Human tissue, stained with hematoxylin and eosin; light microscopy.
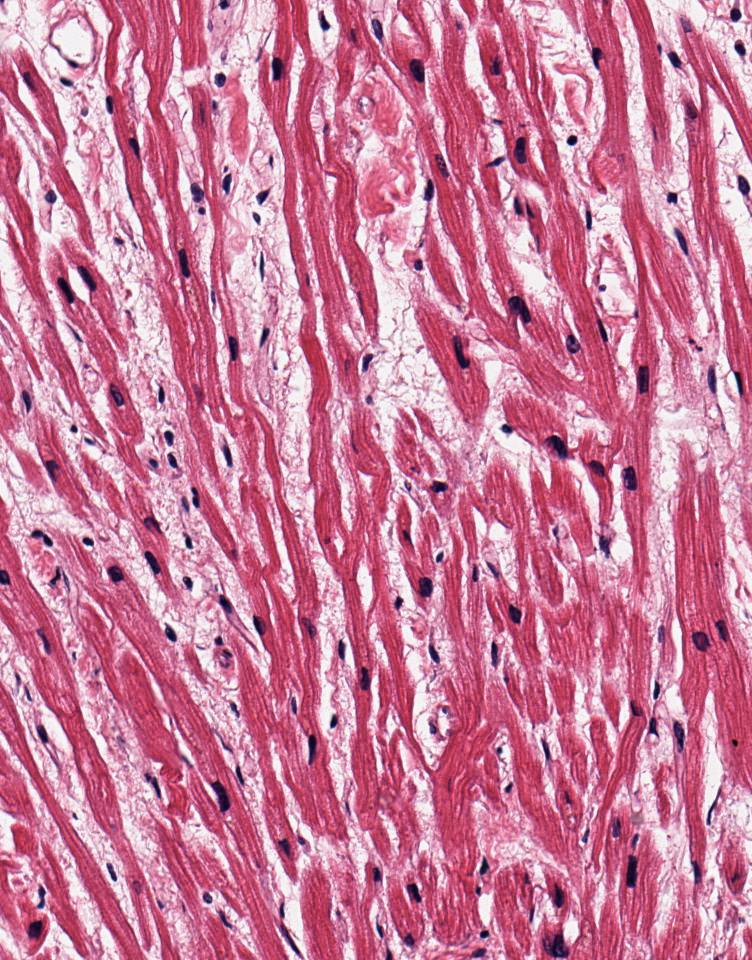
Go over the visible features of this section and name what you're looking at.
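Long, deep pink muscle fibres run roughly parallel down the field, slanting slightly. See how many branch and join their neighbours. Their cytoplasm has fine lengthwise fibrillar streaking, and small dark spindle-shaped nuclei lie scattered between the fibres. This is the atrial appendage of the heart.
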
